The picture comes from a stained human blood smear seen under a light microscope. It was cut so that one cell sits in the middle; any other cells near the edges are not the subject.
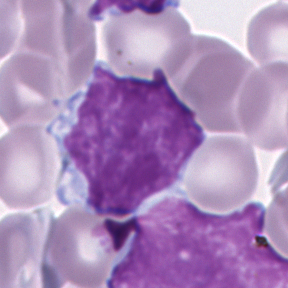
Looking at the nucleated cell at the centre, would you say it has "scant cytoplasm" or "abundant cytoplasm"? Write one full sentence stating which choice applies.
Its nucleus occupies most of the cell.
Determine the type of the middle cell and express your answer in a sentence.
This particular crop is centered on a lymphocyte.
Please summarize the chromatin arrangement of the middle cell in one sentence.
Its chromatin is finely dispersed rather than coarsely clumped.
